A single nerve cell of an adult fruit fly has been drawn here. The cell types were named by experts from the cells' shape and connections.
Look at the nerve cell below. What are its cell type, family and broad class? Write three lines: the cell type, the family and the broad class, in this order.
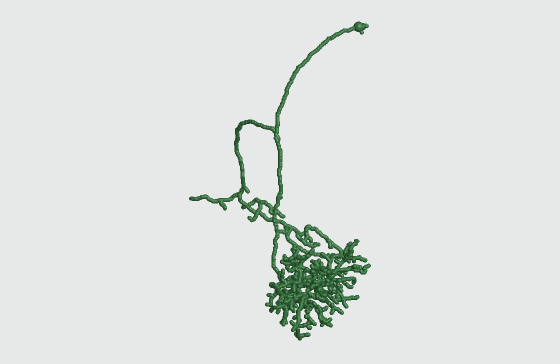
LC11
hemilineage VPNp3
visual projection neuron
